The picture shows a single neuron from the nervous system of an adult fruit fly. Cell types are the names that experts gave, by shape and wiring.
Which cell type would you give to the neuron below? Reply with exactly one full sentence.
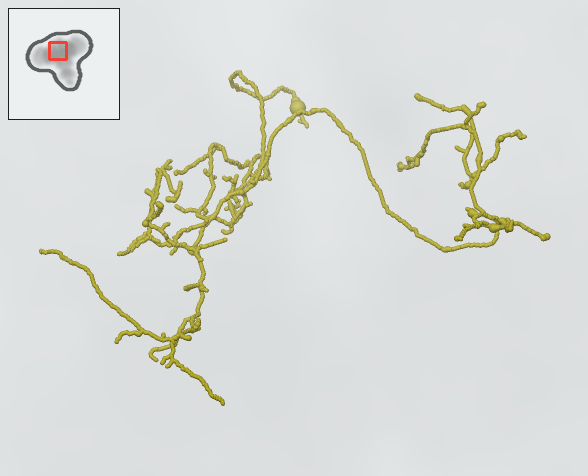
Typed by cell type, the neuron is GNG278.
